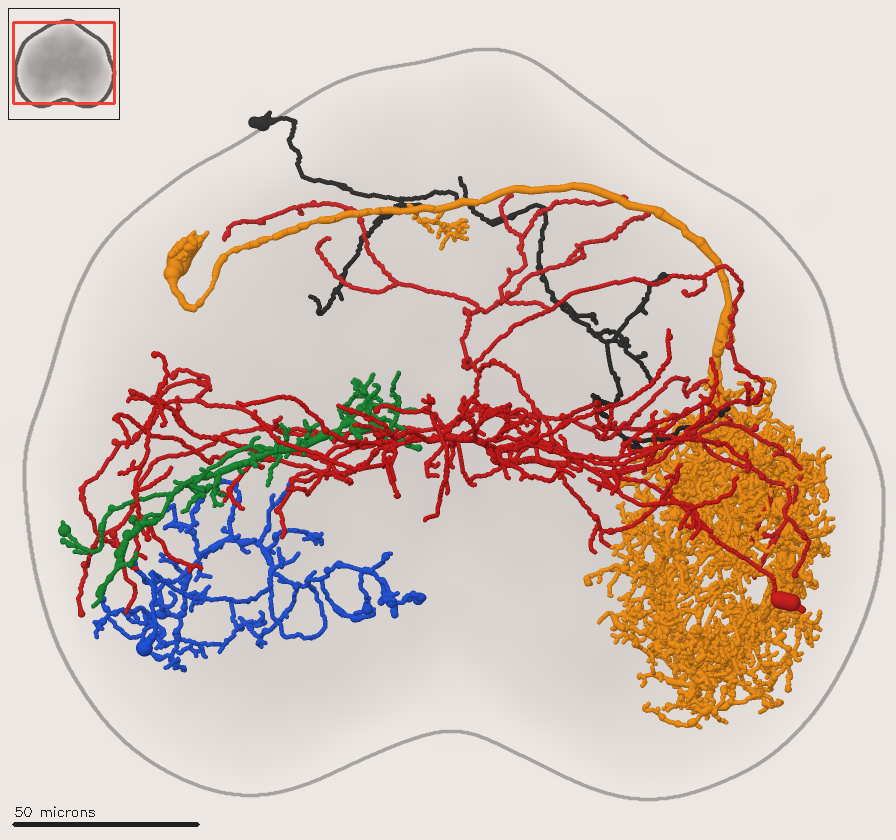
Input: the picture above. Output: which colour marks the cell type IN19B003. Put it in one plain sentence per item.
The colour is orange.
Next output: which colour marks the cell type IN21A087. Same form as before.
The colour is green.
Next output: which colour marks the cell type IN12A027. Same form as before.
The colour is red.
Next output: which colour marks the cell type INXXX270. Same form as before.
The colour is black.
